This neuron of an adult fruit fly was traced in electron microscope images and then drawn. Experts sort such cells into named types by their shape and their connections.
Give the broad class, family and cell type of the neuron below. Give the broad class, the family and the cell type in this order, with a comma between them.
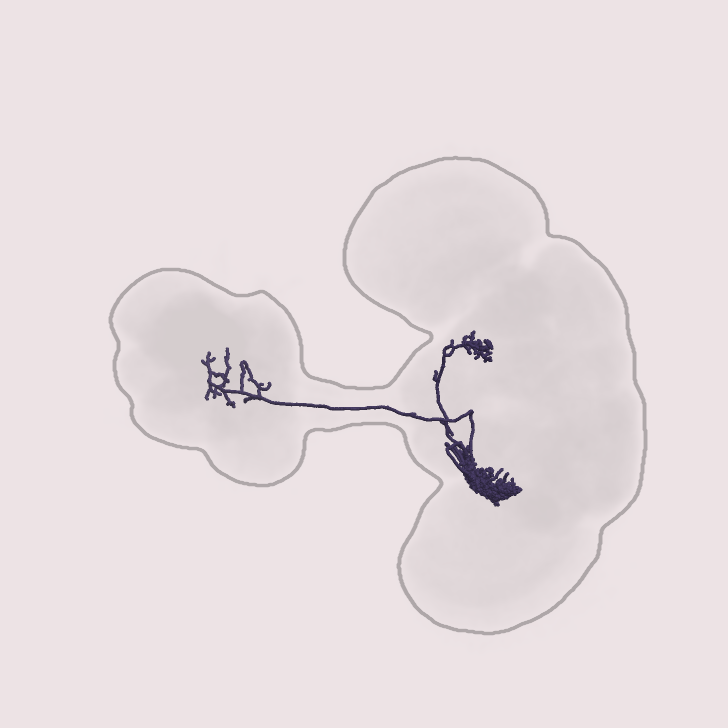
descending neuron, hemilineage MD3, DNg24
